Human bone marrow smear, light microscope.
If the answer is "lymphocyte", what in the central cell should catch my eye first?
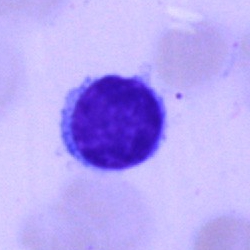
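The pale blue of the thin cytoplasmic rim, seen mainly on the left side, agrees with the name lymphocyte.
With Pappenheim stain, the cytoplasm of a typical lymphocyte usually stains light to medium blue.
The cell's outline is round, and its chromatin is dark purple with faint lighter mottling. Small irregular blebs mark the left edge of the cell.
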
